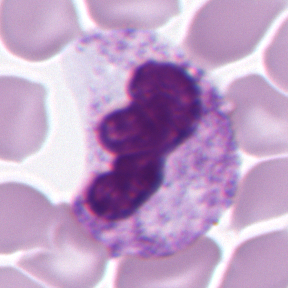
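Segmented neutrophil, the nucleated cell at the centre of a stained peripheral blood smear. Nucleus in three lobes joined one after another; chromatin dense, dark purple. Cytoplasm plentiful, pale lilac-pink, scattered throughout with fine violet granules.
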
